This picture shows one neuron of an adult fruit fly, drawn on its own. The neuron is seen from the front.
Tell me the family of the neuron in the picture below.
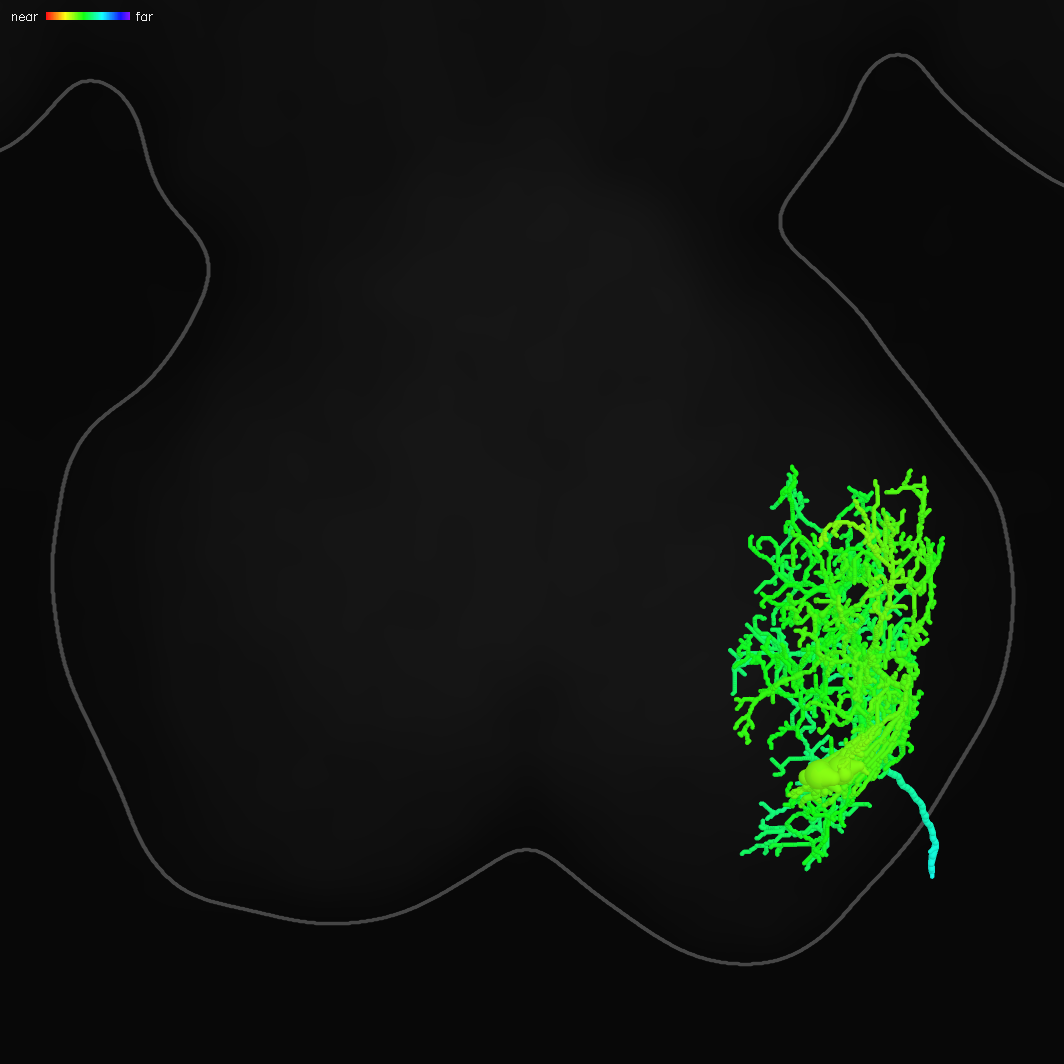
hemilineage 15B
